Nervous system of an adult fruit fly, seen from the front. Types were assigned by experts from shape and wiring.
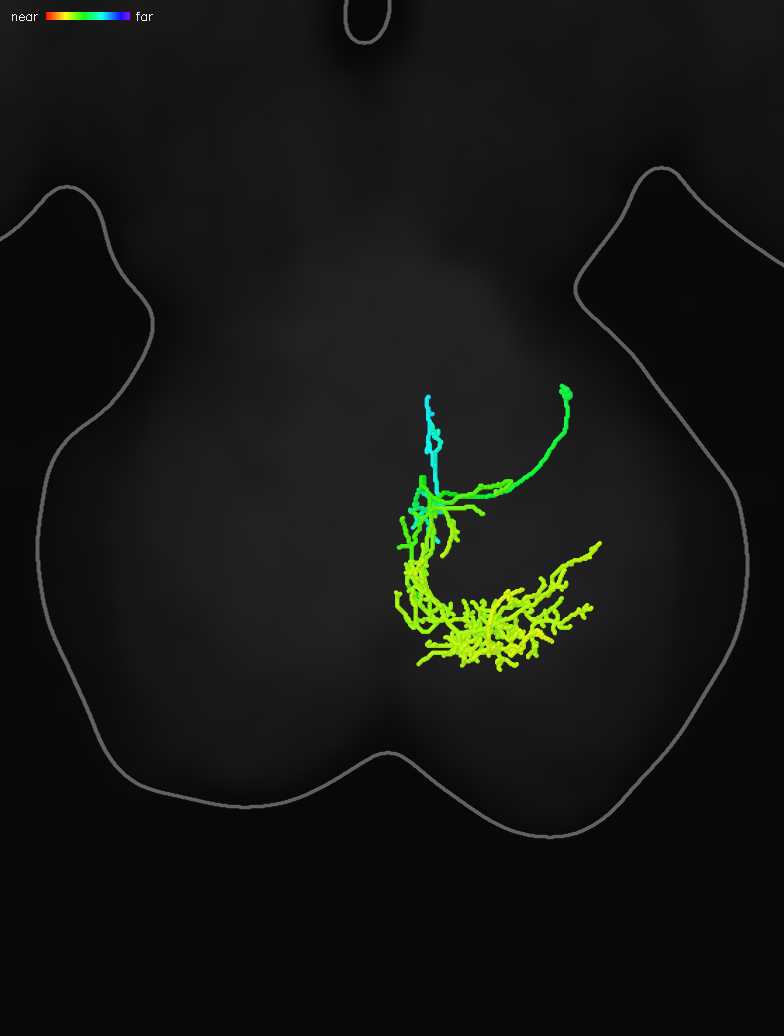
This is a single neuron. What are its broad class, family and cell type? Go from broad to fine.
nerve-cord intrinsic neuron; hemilineage 11A; IN11A022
